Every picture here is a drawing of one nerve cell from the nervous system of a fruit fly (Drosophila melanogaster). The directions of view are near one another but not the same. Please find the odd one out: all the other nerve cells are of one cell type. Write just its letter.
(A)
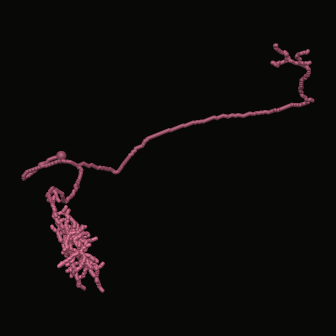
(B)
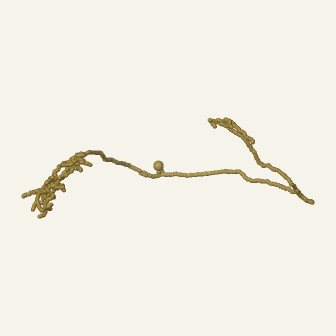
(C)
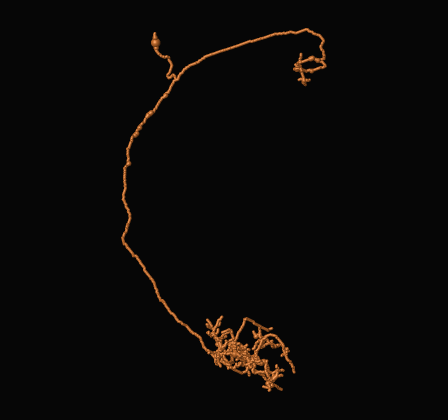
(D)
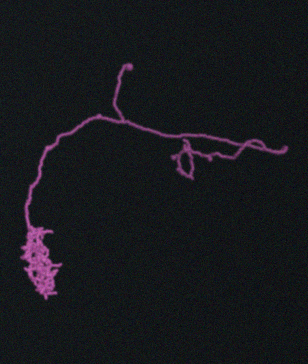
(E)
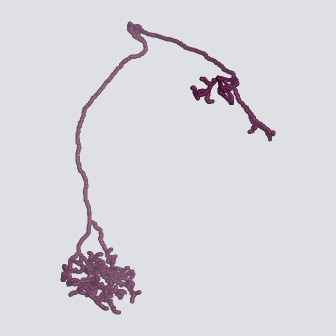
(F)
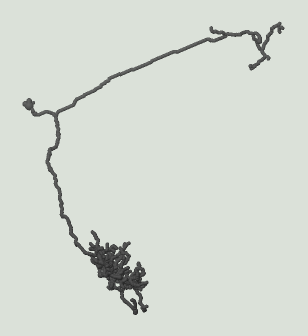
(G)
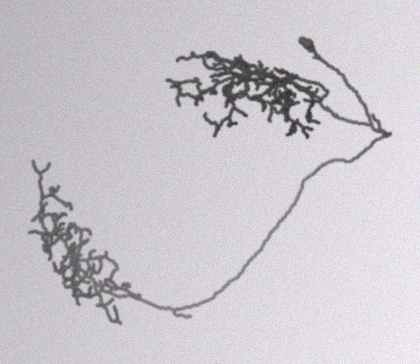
G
